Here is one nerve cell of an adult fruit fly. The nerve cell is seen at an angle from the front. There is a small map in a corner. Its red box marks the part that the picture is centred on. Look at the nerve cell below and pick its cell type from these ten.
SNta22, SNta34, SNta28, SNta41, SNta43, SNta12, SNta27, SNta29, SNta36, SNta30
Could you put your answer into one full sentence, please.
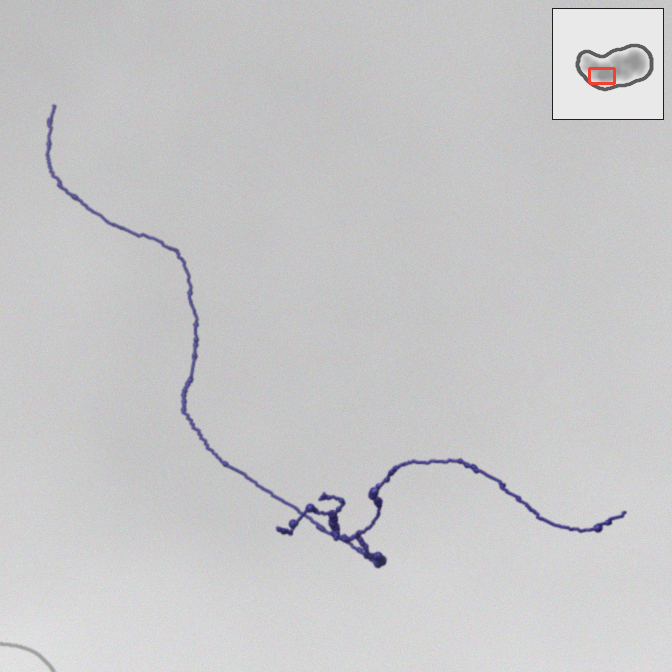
The type assigned to this nerve cell is SNta22.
